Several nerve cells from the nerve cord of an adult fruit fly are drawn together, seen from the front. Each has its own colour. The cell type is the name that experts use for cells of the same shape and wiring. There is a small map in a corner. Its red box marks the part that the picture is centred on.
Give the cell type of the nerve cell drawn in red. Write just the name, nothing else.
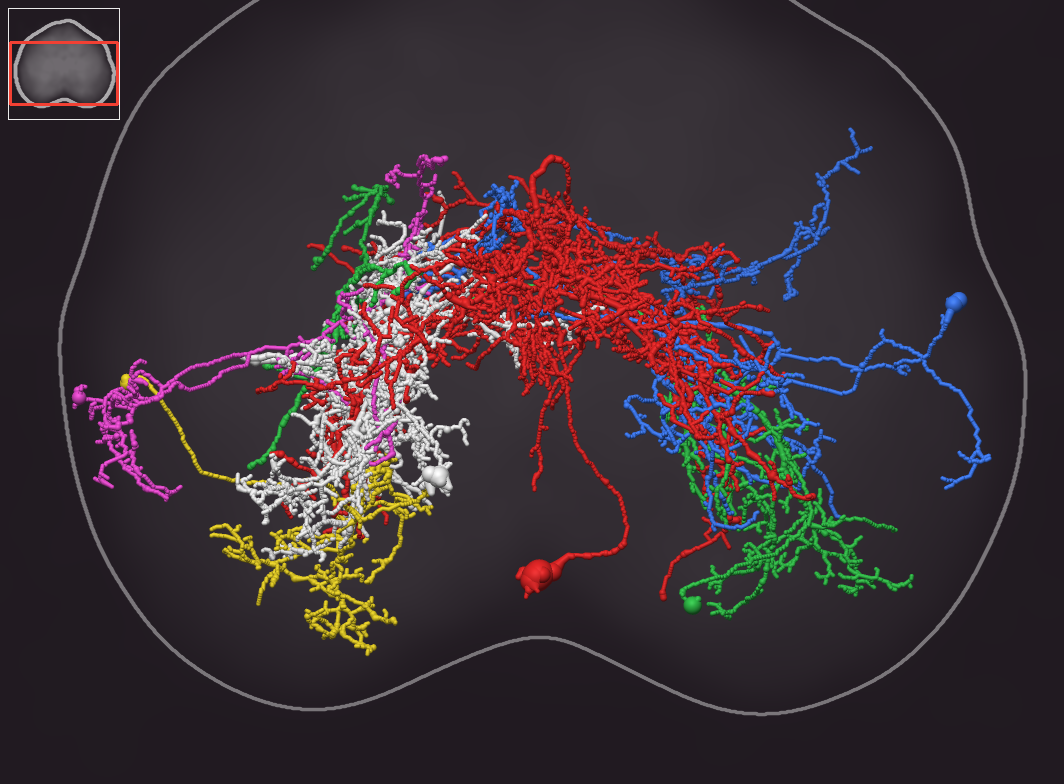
IN27X005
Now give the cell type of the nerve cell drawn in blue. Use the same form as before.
IN18B037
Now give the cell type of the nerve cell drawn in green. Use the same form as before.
IN08B054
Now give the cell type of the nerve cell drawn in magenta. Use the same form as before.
IN21A096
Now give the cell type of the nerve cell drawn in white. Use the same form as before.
IN07B020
